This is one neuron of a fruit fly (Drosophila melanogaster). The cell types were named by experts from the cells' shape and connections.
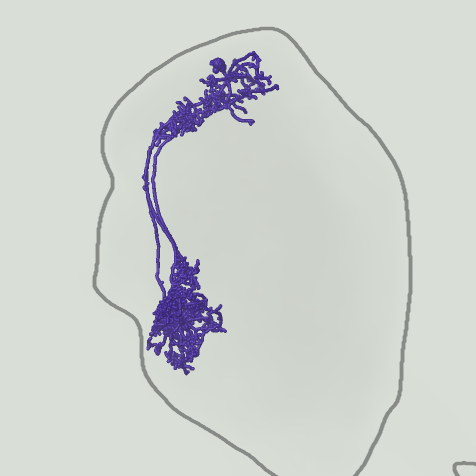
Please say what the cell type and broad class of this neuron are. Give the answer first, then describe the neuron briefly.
The cell type is PRW073. It is a central-brain intrinsic neuron. The picture shows dozens of branch ends. In this view it is taller than it is wide.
